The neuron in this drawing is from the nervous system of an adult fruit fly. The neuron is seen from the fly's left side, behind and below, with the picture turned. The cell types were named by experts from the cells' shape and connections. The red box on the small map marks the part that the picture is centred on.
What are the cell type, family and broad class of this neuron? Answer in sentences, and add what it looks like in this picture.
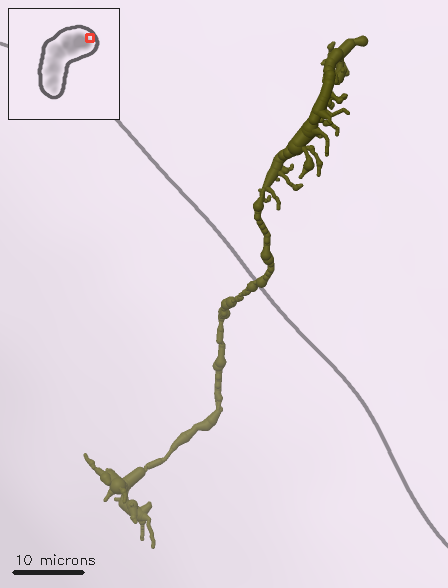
The cell type is L3. The family is L. This is an optic-lobe intrinsic neuron. By the scale bar it is about 75 microns tall in this view. In this view it is taller than it is wide.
